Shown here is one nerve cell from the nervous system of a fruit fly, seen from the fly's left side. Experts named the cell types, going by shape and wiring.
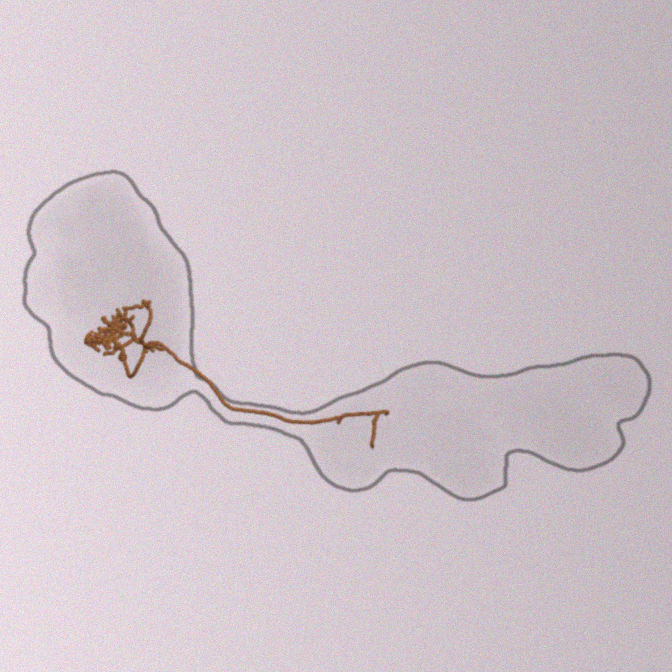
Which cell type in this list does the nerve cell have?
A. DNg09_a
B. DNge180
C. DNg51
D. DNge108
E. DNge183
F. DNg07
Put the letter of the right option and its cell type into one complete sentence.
The nerve cell is of the DNg09_a cell type, which is option A.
